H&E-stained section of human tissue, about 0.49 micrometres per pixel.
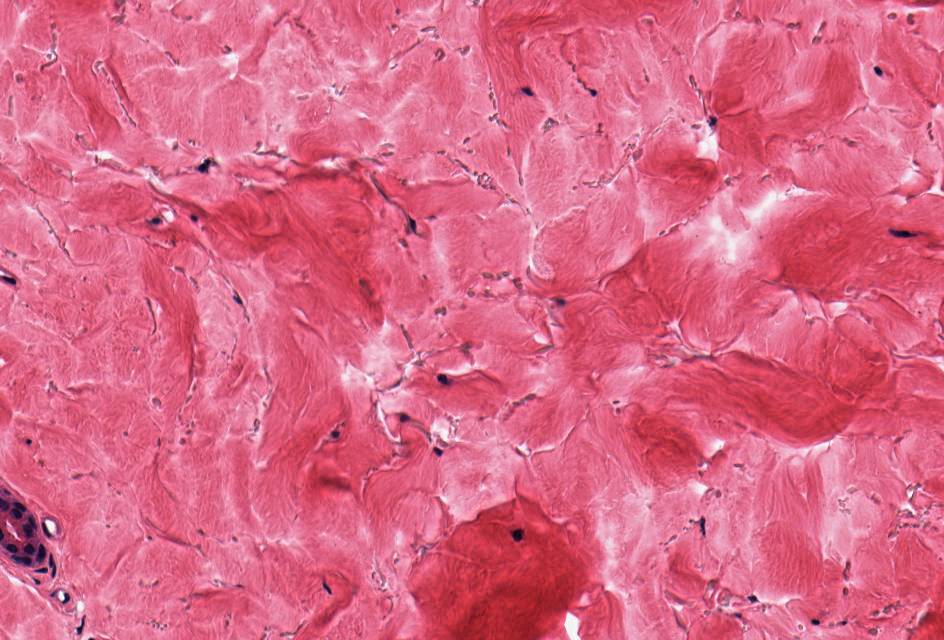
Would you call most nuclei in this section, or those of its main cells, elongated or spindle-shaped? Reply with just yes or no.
Yes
